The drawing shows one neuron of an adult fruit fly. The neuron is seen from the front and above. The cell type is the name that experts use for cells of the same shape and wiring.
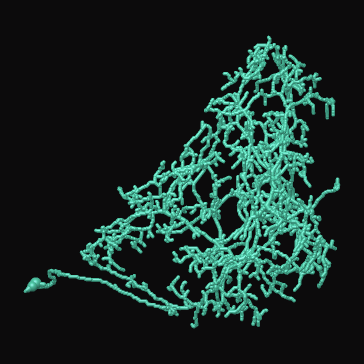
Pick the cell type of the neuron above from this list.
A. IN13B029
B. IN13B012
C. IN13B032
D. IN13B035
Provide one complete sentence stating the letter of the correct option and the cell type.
It is IN13B012, option B, that is the cell type of the neuron.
